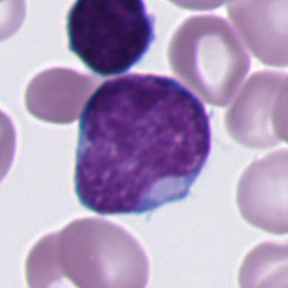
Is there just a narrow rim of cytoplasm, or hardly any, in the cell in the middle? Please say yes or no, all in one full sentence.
Yes, there is only scant cytoplasm in this cell.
